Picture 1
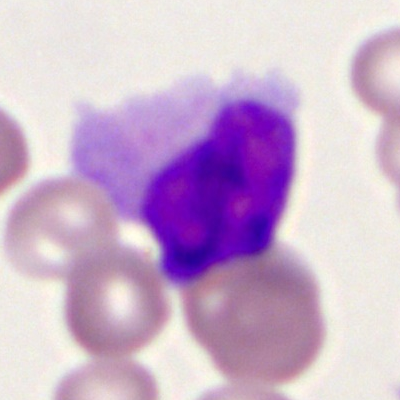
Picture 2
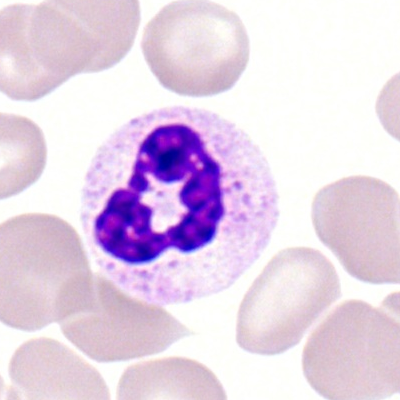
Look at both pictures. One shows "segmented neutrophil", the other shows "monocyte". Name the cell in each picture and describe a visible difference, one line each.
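The cell in picture 1 is a monocyte. No distinct granules can be seen in the cytoplasm.
The cell in picture 2 is a segmented neutrophil. The cytoplasm is sprinkled with many fine violet-pink granules.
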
